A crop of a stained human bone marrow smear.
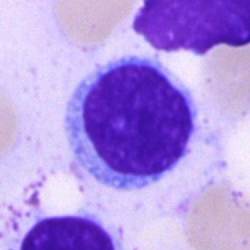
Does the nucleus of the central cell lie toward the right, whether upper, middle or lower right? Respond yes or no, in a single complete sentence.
Yes, its nucleus sits toward the right side of the cell.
